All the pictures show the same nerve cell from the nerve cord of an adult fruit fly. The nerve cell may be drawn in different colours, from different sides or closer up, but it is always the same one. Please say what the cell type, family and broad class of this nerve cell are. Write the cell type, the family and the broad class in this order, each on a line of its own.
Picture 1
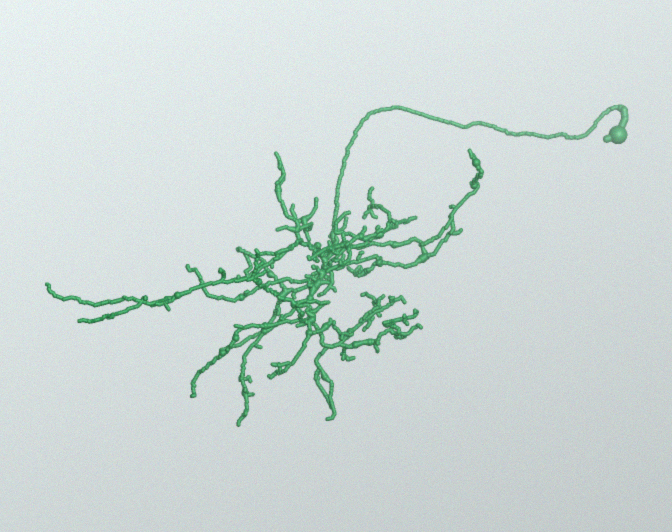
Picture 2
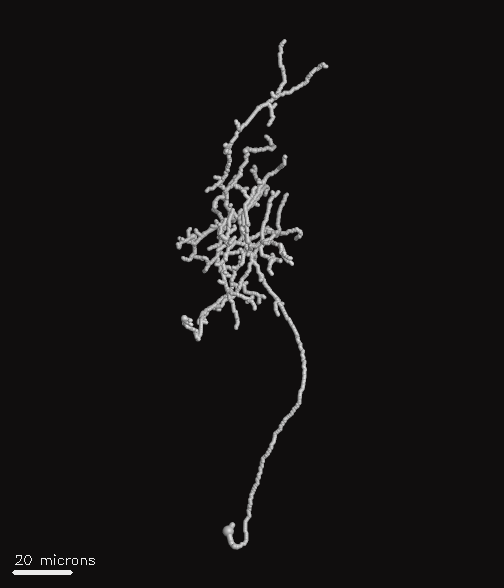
IN20A.22A044
hemilineage 20A.22A
nerve-cord intrinsic neuron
